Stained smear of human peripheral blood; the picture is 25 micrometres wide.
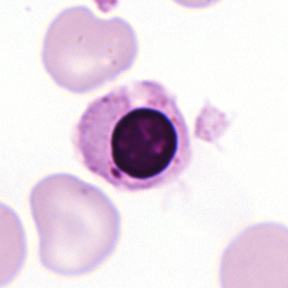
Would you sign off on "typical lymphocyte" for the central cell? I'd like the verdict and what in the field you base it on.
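This is a normoblast, not a typical lymphocyte. First, the cytoplasm: it is pale pinkish-lilac rather than blue.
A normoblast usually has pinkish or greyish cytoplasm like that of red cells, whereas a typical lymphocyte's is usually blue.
The colour speaks for normoblast and against typical lymphocyte. Second, the nucleus is round and smooth-edged with no notch; its chromatin is very dark purple and dense, with only faint lighter patches.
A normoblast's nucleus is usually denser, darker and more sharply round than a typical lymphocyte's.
This too goes with normoblast. Third, the nucleus fills about 40% of the cell's area and lies toward the lower right.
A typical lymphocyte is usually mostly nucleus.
So the nuclear share counts against typical lymphocyte. Also seen: the cell is about 10 micrometres across, about 1.25 times as wide as a whole red cell; the outline is irregular and slightly ragged; the cytoplasm is faintly, finely mottled, without coarse granules; a small dark purple dot sits at the nucleus's lower left edge.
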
